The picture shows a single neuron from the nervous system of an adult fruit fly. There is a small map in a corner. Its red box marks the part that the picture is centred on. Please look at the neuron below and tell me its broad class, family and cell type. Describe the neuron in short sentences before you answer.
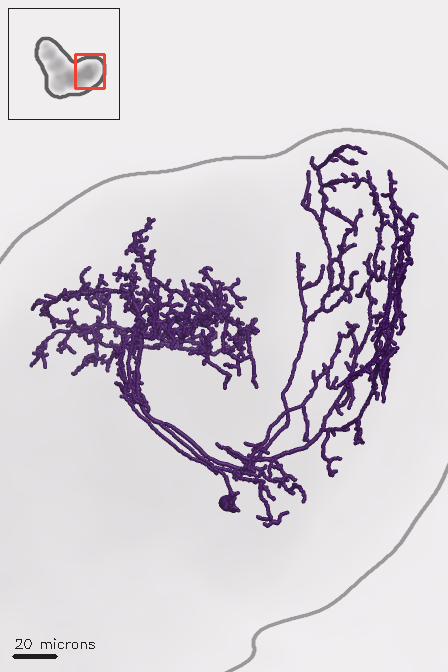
From left to right in the picture it spans about 190 microns. The picture shows more than a hundred branch ends. Its broad class is visual centrifugal neuron. Its family is MeVC. The cell type is MeVC20.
